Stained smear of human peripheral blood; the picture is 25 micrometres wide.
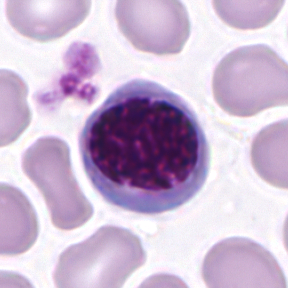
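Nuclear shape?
Round to slightly oval, no indentation.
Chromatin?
Dense, coarsely clumped.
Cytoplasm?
No granules, no vacuoles.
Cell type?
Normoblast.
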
